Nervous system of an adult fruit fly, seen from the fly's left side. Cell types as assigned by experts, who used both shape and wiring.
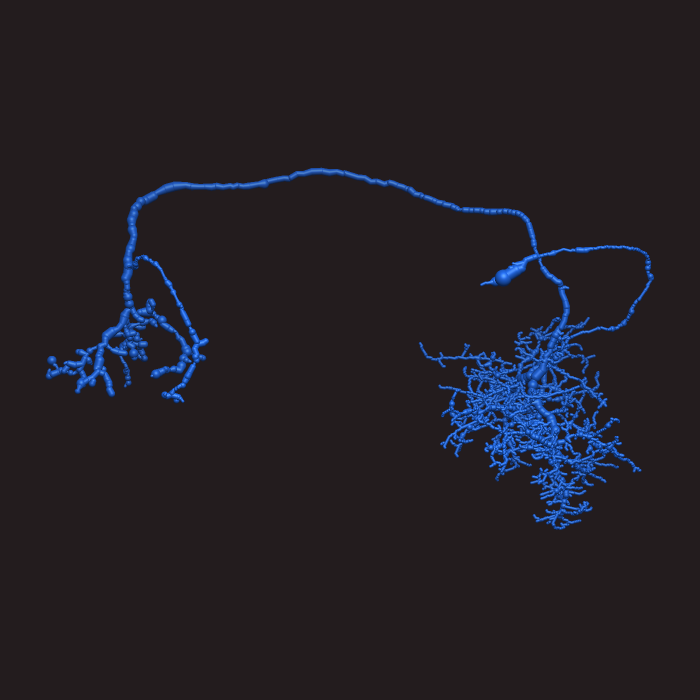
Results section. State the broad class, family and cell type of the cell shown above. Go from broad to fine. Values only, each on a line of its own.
nerve-cord intrinsic neuron
hemilineage 19A
IN19A014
